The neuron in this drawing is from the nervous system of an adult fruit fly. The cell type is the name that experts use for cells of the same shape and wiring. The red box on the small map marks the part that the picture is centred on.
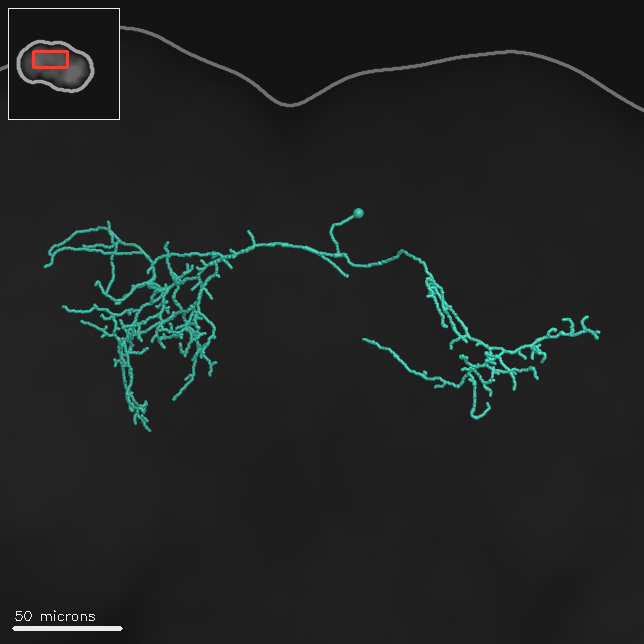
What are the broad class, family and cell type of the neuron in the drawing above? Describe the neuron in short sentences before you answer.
By the scale bar it is about 250 microns wide in this view. The picture shows dozens of branch ends. It is a central-brain intrinsic neuron. The family is hemilineage DM1_dorsal. The cell type is CB4072.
